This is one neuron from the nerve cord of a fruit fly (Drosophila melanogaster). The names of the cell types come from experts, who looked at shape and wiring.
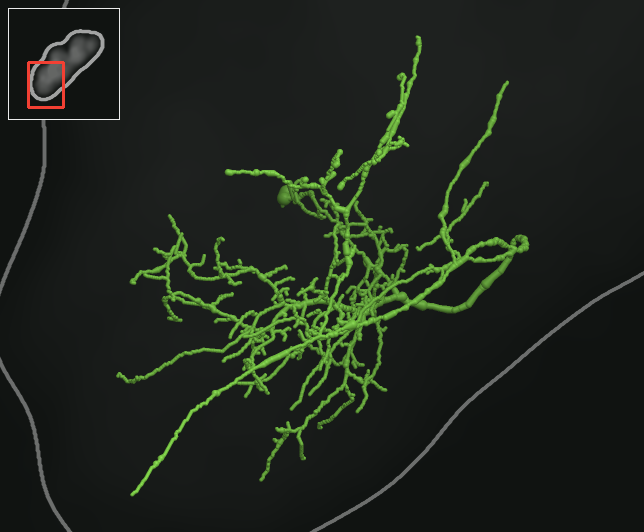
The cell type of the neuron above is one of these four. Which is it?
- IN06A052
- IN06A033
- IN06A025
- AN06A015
AN06A015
